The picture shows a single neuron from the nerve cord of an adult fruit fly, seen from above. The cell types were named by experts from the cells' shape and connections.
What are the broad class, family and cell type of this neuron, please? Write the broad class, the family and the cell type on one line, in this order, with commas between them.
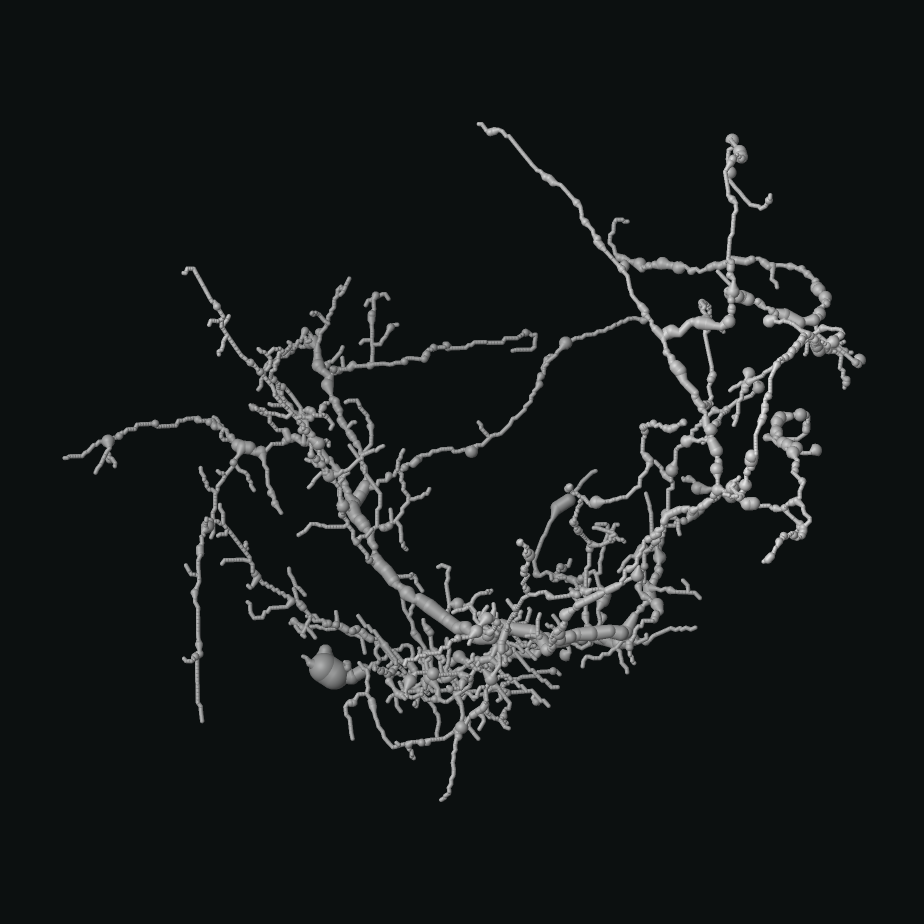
nerve-cord intrinsic neuron, hemilineage 04B, IN04B085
